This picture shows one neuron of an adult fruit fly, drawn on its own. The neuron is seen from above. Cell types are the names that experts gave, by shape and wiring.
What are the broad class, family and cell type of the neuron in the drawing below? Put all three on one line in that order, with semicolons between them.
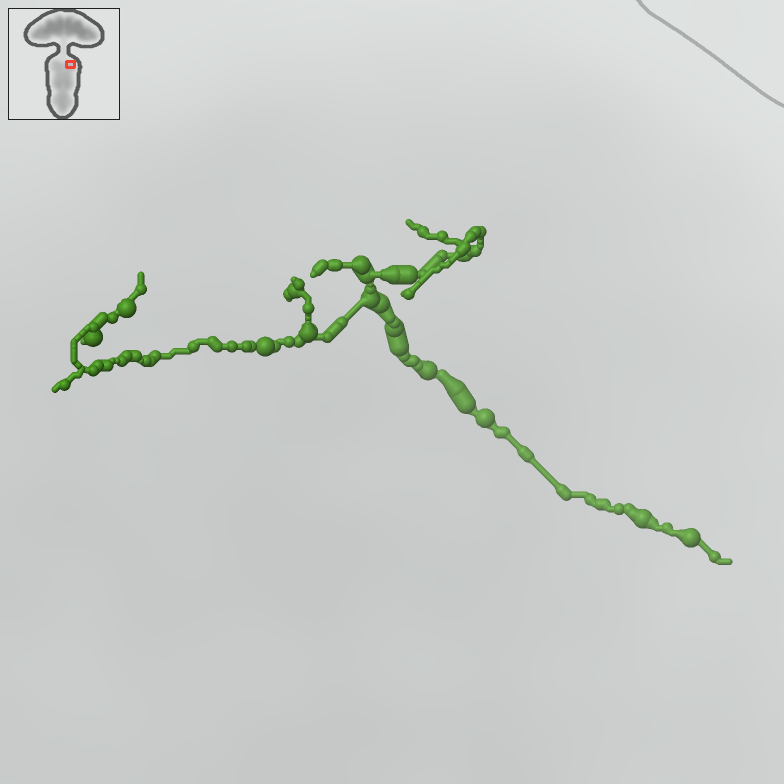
sensory neuron entering the nerve cord; class mechanosensory tactile; SNta40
